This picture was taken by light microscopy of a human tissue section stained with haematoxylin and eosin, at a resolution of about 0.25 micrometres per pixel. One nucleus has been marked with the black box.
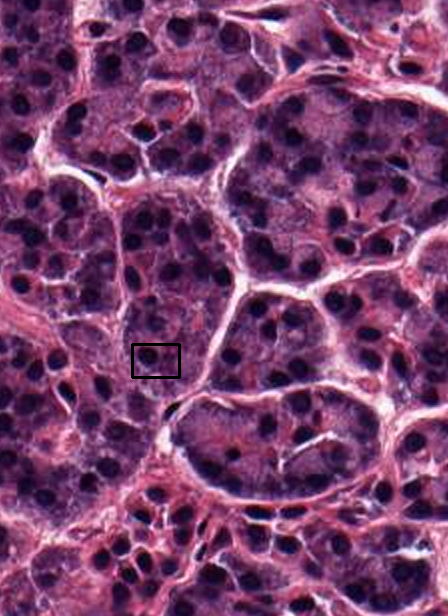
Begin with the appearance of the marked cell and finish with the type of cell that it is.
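The nucleus is round and evenly dark, with a smooth, sharp edge. The cytoplasm is purple and finely granular, forming a broad rim around the nucleus. The cell's own outline is indistinct where it meets the neighbouring cells. The cell lies inside a tightly packed group of cells enclosed by thin, pale pink strands of fibres. Type of cell: pancreatic acinar cell.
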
